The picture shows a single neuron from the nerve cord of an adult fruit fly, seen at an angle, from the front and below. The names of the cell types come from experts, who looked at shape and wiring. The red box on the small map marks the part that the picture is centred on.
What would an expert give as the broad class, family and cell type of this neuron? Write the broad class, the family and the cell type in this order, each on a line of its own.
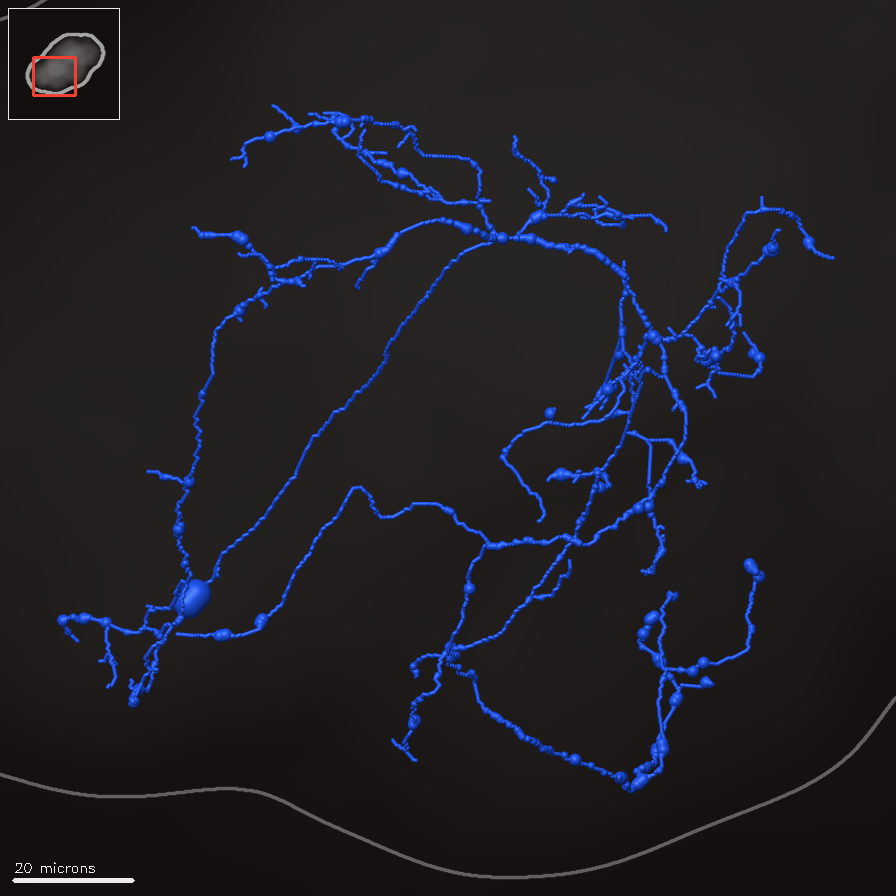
nerve-cord intrinsic neuron
hemilineage 12B
IN12B051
